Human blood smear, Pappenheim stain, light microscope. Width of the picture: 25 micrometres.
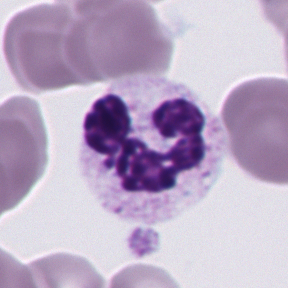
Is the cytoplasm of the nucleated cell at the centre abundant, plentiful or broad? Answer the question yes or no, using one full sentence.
Yes, the cytoplasm of this cell is abundant.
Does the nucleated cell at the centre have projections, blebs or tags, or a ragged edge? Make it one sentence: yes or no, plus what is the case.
No, the edge of this cell is smooth and even, not rough.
